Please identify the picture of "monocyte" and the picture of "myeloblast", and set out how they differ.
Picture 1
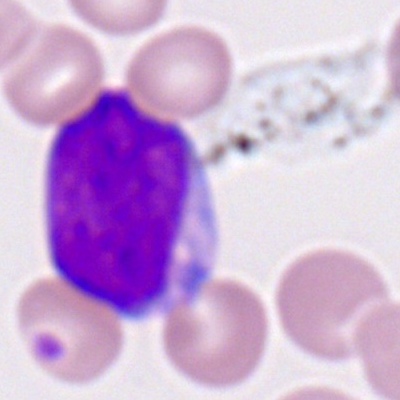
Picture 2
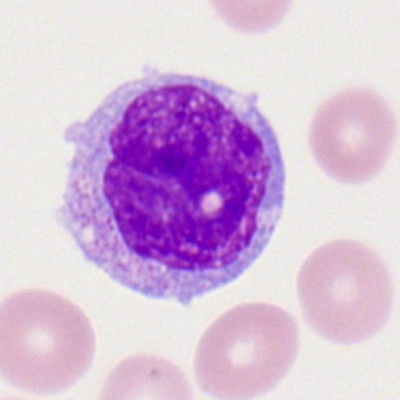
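Picture 1: myeloblast. Picture 2: monocyte. Picture 1: nucleus fills most of the cell; single unlobed mass, roughly rectangular outline; chromatin deep purple with paler mottled patches. Picture 1 cytoplasm: thin pale blue rim, seen mainly on the right side. Picture 2: nucleus large and irregular, a fold or crease running across it; one small round clear spot over its lower right part. Picture 2 cytoplasm: fine pinkish-lilac granules scattered through it; small irregular bumps stand out from the cell edge, plainest along the upper left.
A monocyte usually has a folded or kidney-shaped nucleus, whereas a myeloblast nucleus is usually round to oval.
Difference: fold across the nucleus in picture 2, against a single unlobed mass in picture 1.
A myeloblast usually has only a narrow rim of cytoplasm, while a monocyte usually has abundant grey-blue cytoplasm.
Difference: picture 1 shows only the thin pale blue rim, in keeping with this.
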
